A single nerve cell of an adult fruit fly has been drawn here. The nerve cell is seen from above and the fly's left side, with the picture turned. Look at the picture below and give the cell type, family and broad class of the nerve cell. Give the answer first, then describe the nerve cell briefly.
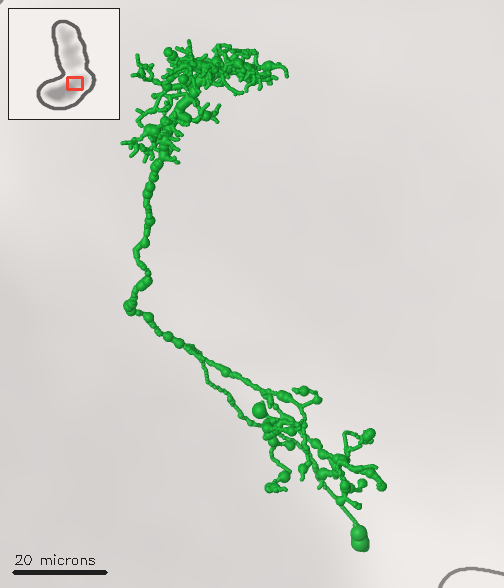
The cell type is LC17. Its family is hemilineage VPNv1. This is a visual projection neuron. Its cell body lies at the lower right of the picture. From top to bottom in the picture it spans about 110 microns. Dozens of branch ends can be seen.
